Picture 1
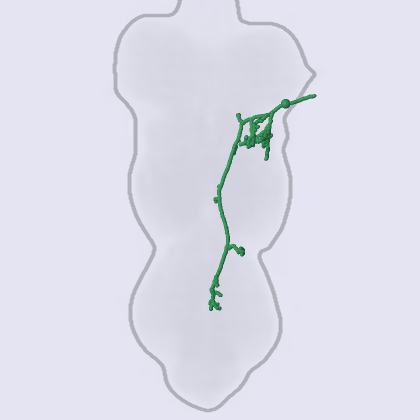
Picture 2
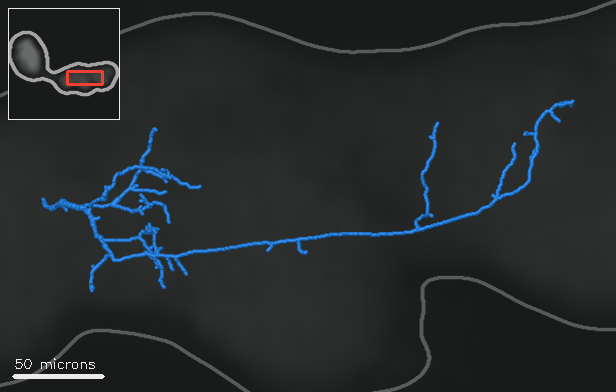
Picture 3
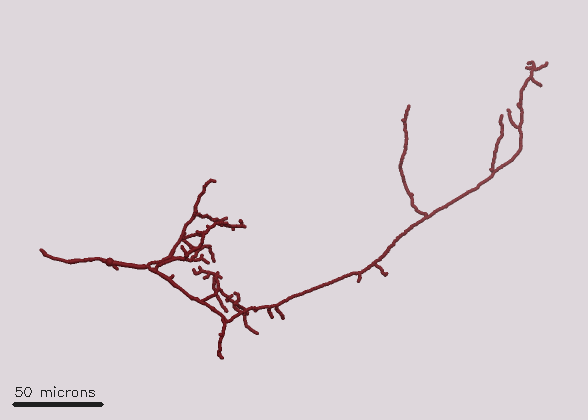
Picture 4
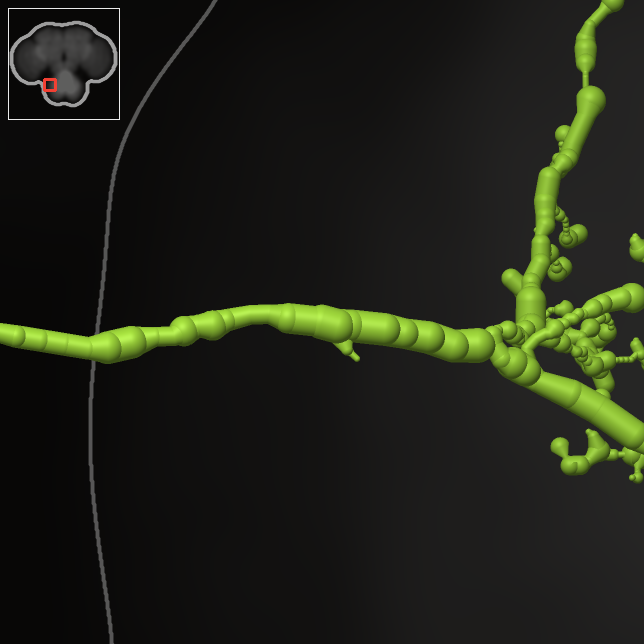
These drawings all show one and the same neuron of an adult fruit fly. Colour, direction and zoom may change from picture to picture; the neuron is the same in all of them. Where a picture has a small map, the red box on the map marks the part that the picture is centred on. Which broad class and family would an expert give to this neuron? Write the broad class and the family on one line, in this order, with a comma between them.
sensory neuron entering the nerve cord, class mechanosensory proprioceptive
